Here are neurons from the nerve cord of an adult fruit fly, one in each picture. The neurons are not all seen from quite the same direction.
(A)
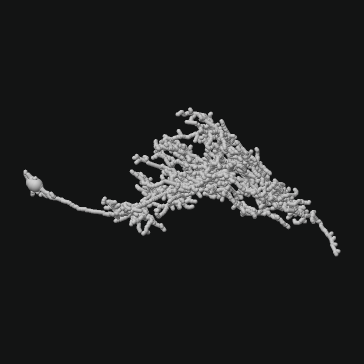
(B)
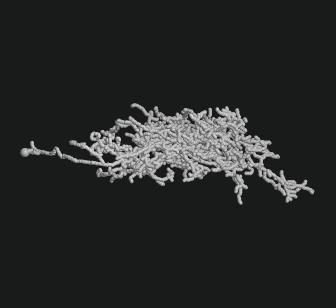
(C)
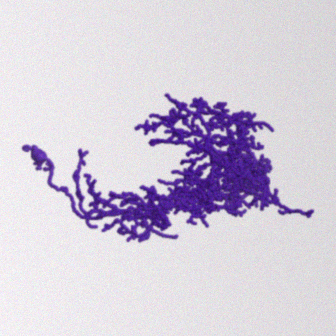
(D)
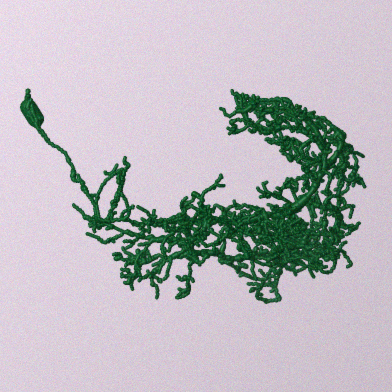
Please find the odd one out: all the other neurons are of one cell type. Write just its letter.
B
